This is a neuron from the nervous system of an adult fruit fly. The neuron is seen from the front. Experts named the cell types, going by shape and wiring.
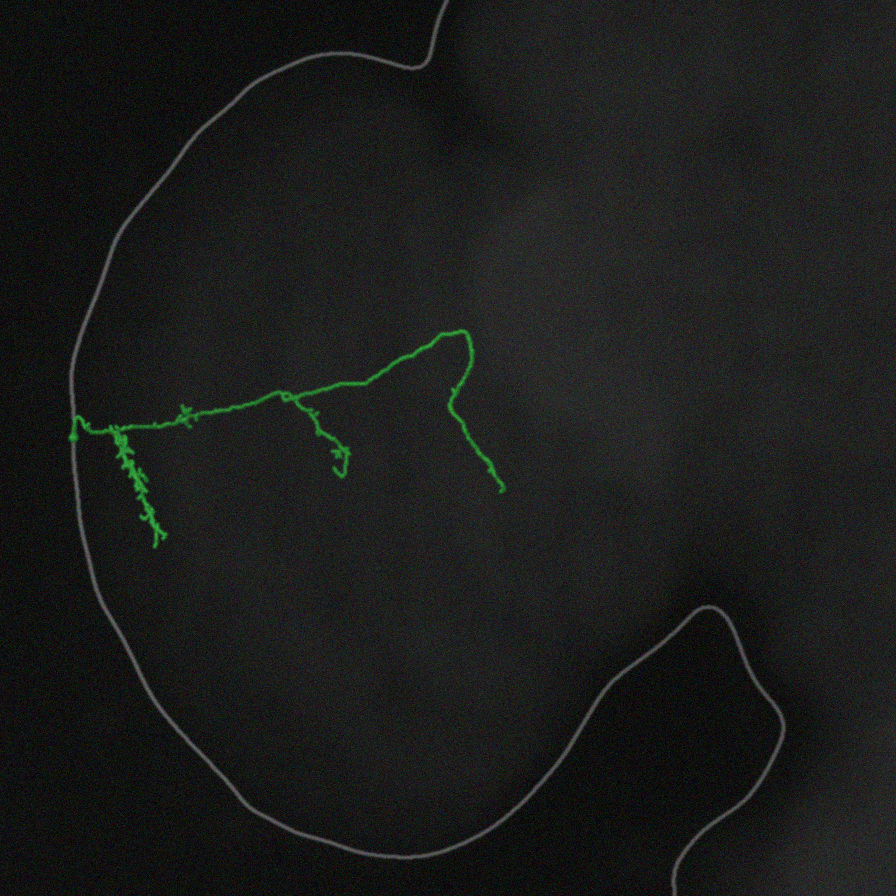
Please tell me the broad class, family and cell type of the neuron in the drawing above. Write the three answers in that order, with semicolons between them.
optic-lobe intrinsic neuron; TmY; TmY9b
